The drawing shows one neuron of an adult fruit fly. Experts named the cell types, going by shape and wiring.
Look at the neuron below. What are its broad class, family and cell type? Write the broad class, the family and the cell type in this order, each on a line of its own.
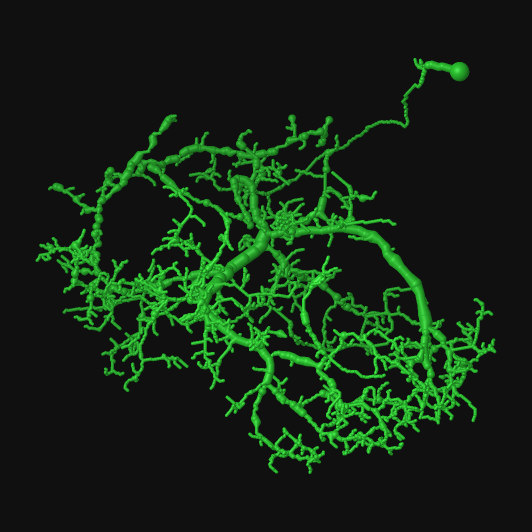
nerve-cord intrinsic neuron
hemilineage 20A.22A
IN20A.22A006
